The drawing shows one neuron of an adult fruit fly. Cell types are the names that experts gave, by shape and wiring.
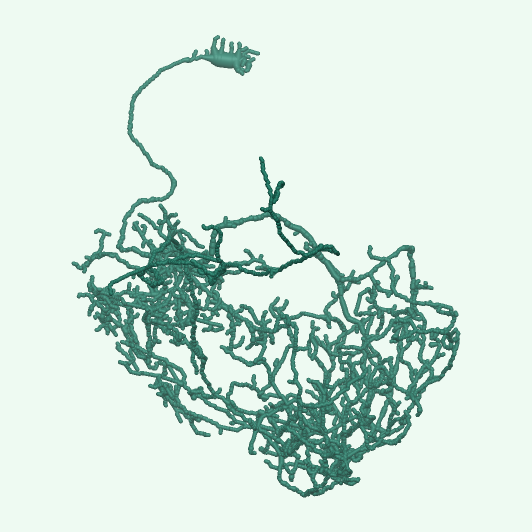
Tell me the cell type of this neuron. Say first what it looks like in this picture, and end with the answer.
The cell body can be seen at the top of the picture. More than a hundred branch ends can be seen. This is a central-brain intrinsic neuron. It is of cell type SLP457.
